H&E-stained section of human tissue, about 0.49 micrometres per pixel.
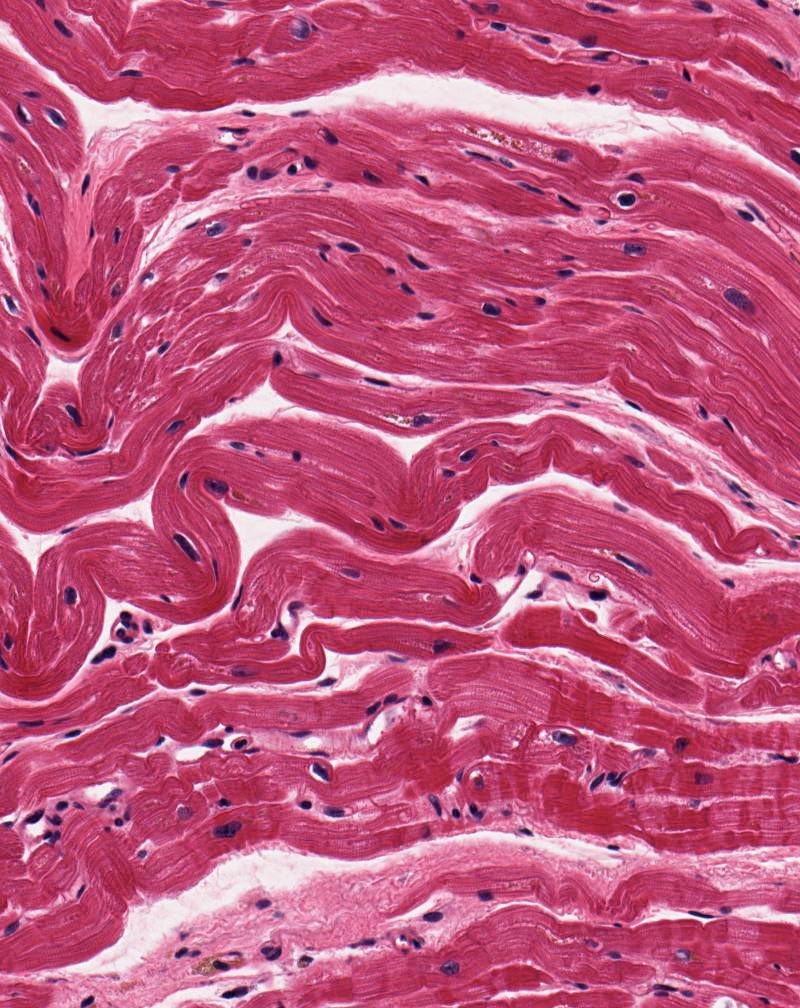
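Atrial appendage of the heart: muscle fibres fill the whole field, running roughly left to right in a wavy course. See the fine cross-striations, and how many fibres branch to join neighbours. Golden-brown granular pigment sits in some fibres' cytoplasm, often near a nucleus.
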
